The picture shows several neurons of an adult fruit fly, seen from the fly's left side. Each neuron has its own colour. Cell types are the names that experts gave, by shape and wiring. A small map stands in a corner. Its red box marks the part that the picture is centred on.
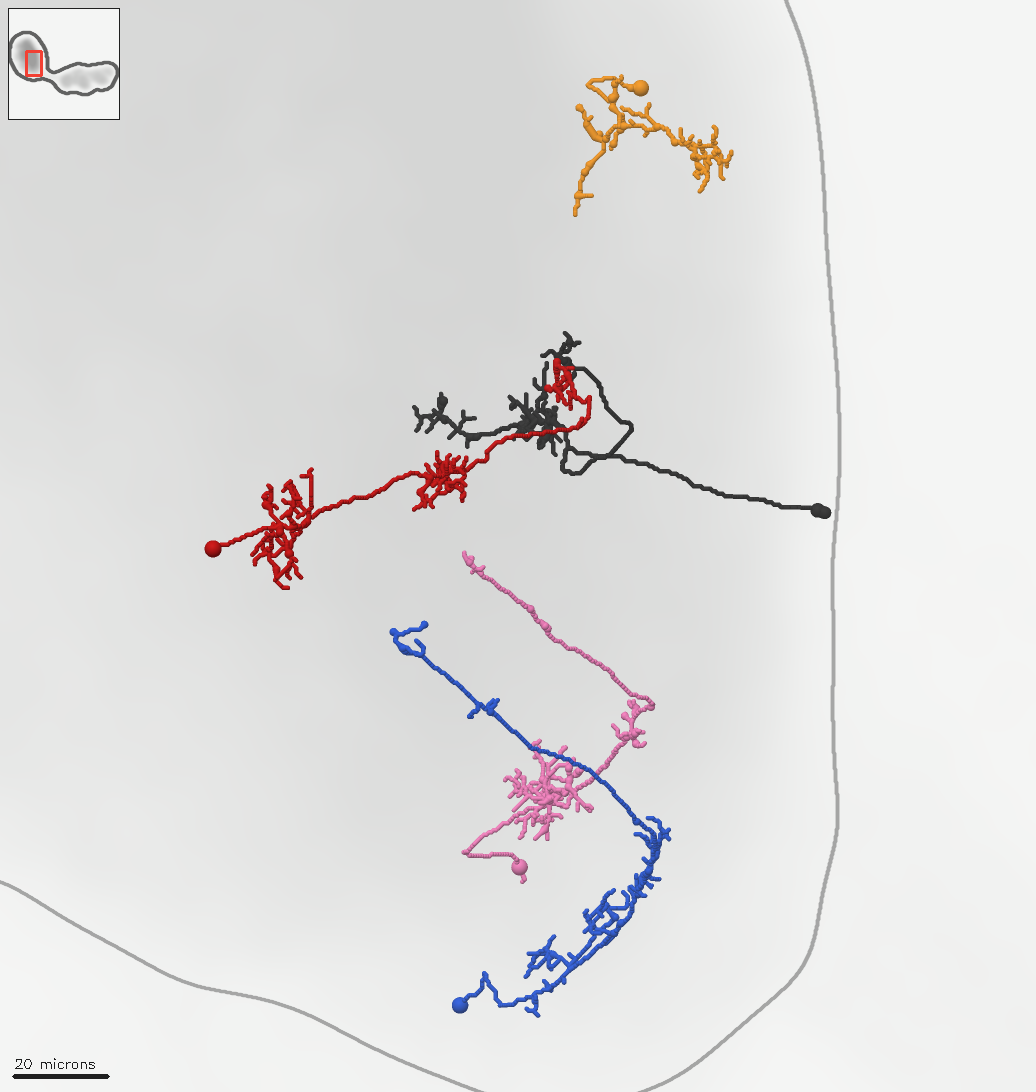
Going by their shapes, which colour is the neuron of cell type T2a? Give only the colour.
black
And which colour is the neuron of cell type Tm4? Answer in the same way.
pink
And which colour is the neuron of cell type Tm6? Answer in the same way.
red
